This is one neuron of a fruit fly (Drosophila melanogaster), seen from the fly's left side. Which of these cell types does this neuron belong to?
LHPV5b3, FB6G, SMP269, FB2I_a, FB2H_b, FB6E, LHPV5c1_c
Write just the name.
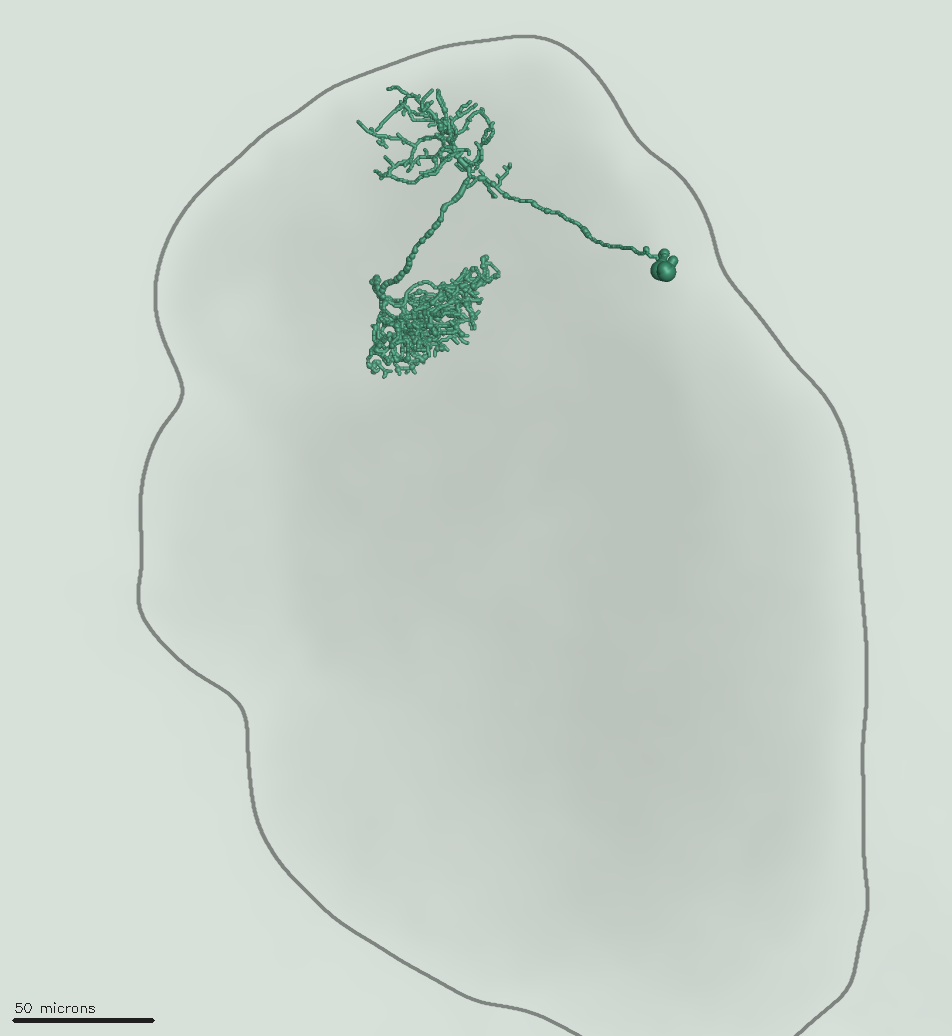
FB6E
